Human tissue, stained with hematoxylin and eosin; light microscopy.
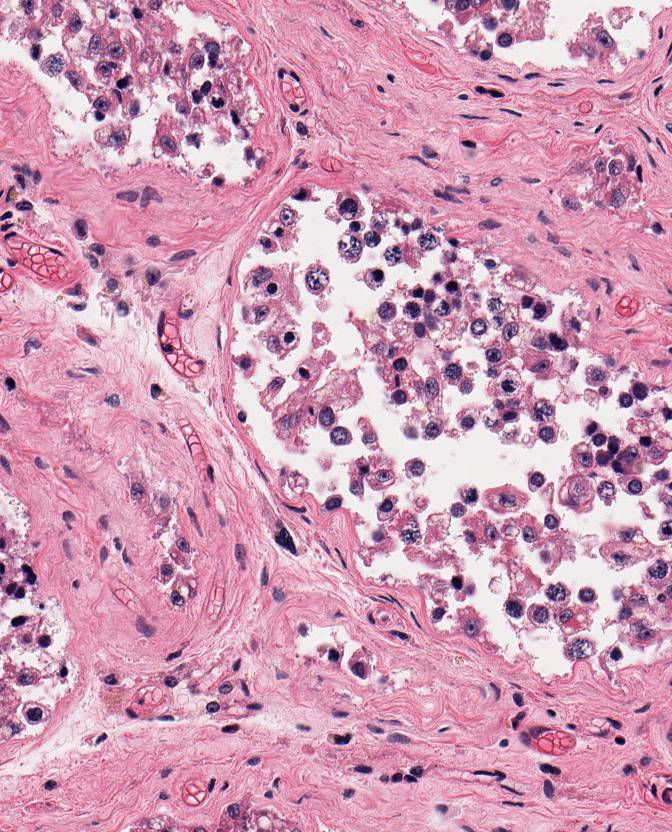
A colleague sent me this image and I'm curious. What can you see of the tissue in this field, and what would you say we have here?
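I see bands of dense pink fibrous tissue dividing the field into rounded compartments, the largest centre-right. Inside, cells lie loosely scattered with clear spaces between them rather than in cohesive sheets, and small cells with dense, very dark round nuclei mix among larger ones. The stroma is eosinophilic wavy collagen with thin spindle-shaped nuclei. This is testis.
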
